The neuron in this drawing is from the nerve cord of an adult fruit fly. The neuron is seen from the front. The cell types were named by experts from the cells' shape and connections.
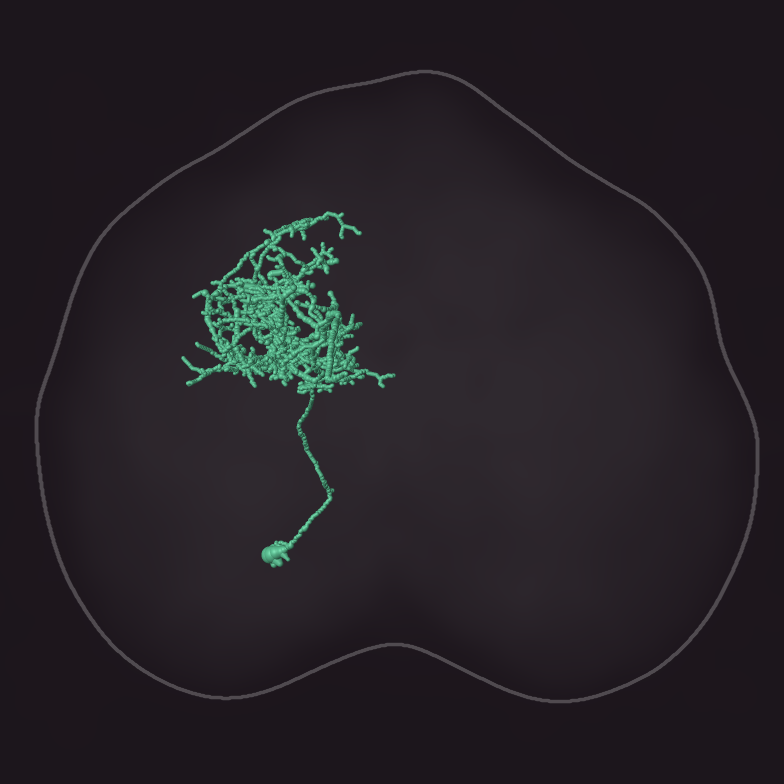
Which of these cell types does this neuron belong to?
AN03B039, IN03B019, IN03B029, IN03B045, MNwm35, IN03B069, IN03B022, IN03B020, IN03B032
AN03B039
